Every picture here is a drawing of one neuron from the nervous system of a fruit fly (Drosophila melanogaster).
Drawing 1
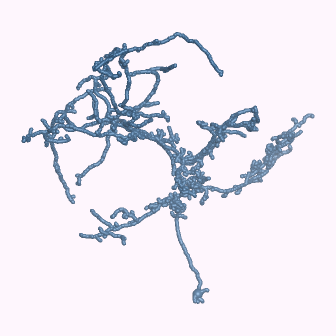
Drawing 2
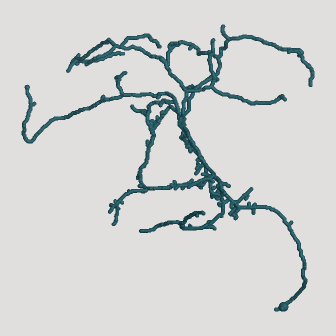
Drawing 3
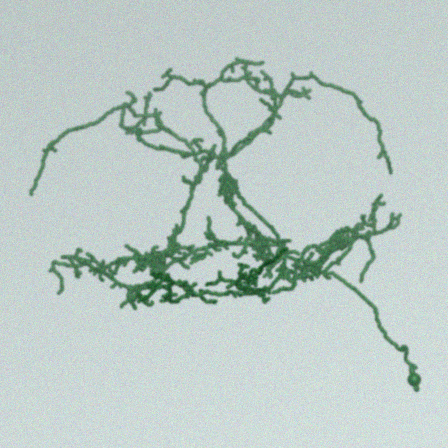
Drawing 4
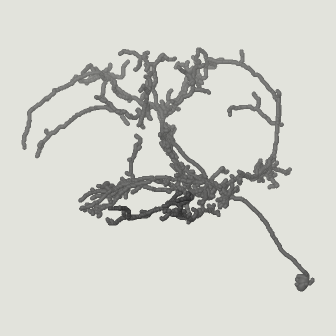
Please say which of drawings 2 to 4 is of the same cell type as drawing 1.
Drawing 4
